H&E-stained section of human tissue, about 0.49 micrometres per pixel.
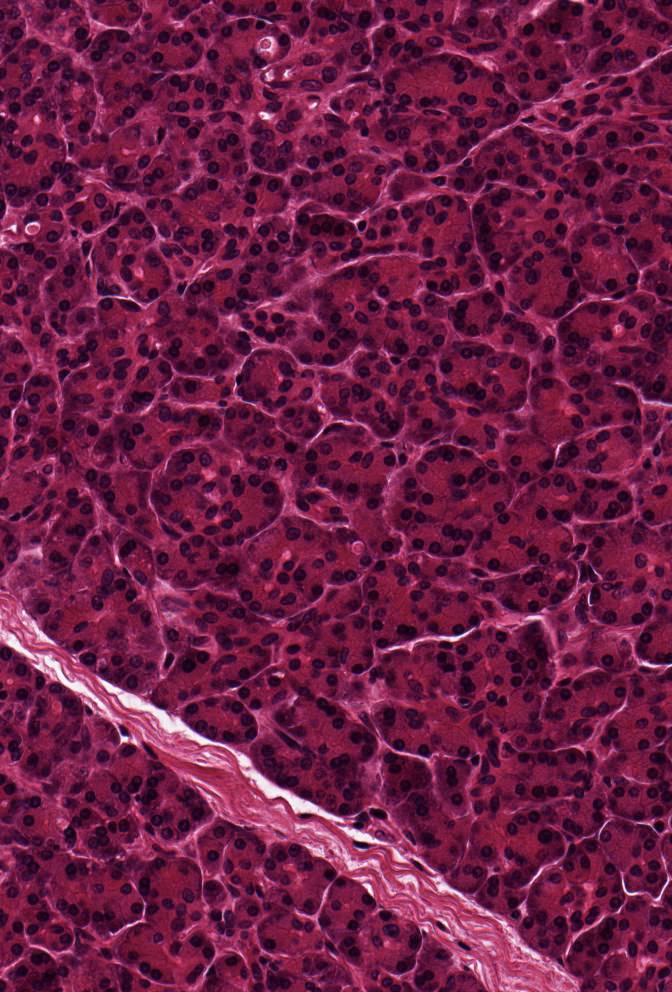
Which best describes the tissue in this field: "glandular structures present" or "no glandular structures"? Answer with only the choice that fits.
Glandular structures present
